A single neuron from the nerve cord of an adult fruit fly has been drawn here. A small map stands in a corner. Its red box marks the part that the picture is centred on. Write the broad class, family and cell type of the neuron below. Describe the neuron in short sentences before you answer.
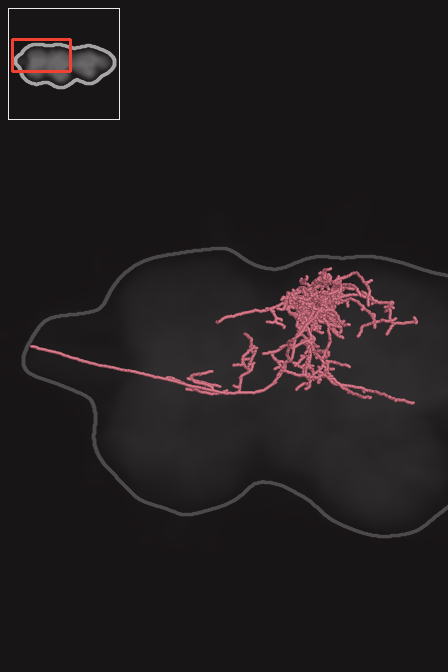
Dozens of branch ends can be seen. As drawn here it is more than twice as wide as it is tall. Its broad class is ascending neuron. The family is hemilineage 17B. It is of cell type AN17B005.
